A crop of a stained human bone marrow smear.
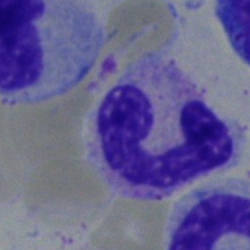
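Band neutrophil. Nucleus bent into a U or horseshoe shape, open side facing upward. Chromatin dark purple and clumped, with small paler spots. Fine pinkish-violet granules scattered through the cytoplasm.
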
